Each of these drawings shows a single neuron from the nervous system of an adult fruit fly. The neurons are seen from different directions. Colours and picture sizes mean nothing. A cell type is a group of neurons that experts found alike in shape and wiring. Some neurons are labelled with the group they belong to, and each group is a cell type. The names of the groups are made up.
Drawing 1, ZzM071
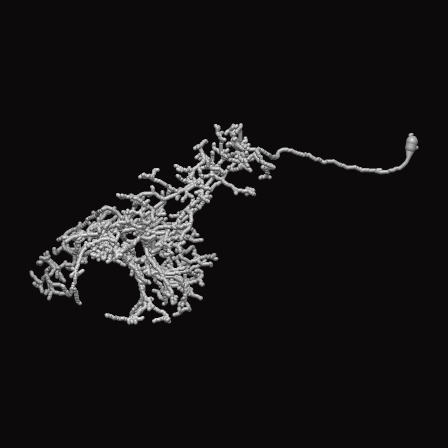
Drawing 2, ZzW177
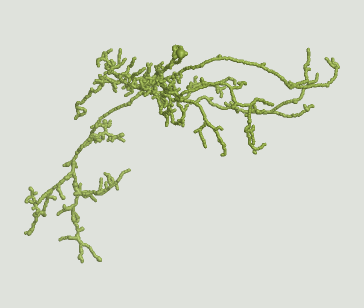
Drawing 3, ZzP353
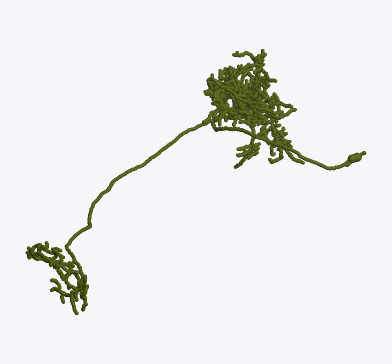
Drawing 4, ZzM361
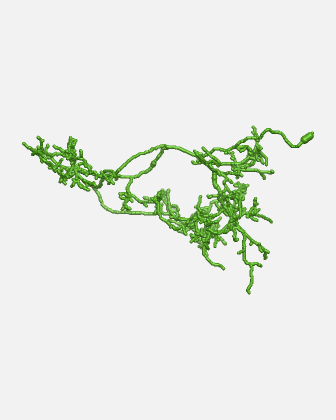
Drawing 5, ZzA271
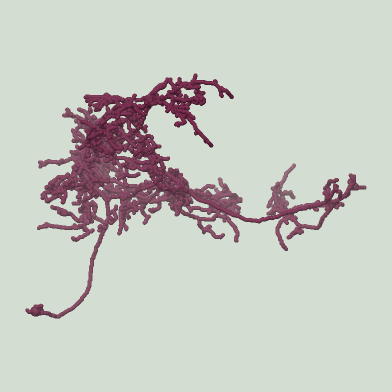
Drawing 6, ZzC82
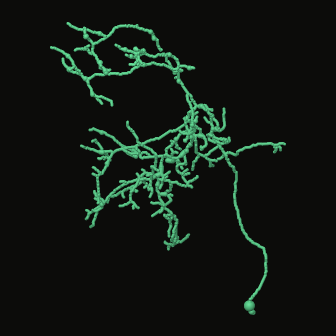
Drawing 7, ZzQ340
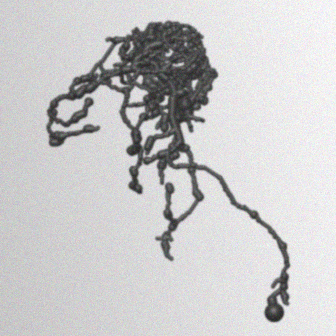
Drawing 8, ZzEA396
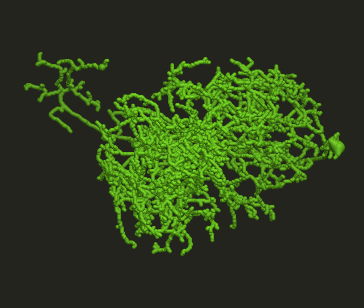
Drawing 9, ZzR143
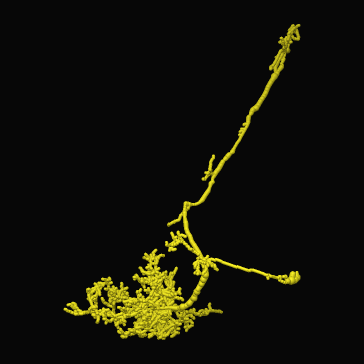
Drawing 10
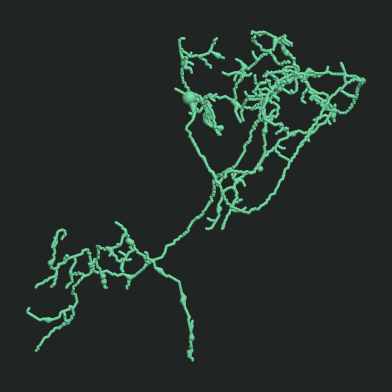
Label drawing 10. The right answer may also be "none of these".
none of these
